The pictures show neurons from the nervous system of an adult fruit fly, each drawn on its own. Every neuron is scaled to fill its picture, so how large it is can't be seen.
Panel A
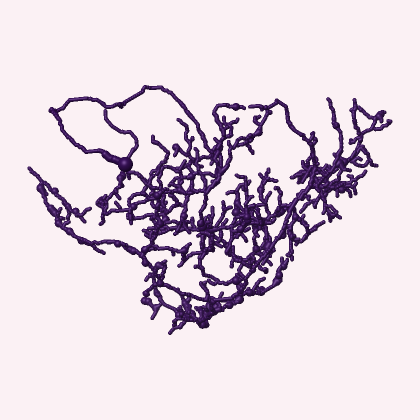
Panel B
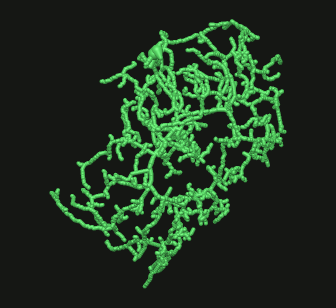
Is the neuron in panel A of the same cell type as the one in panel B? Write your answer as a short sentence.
They are of different cell types.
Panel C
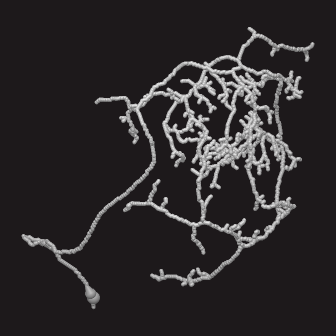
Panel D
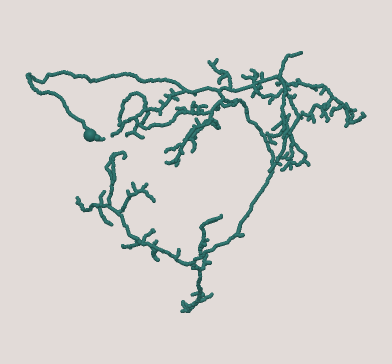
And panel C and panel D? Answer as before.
They are of the same cell type.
